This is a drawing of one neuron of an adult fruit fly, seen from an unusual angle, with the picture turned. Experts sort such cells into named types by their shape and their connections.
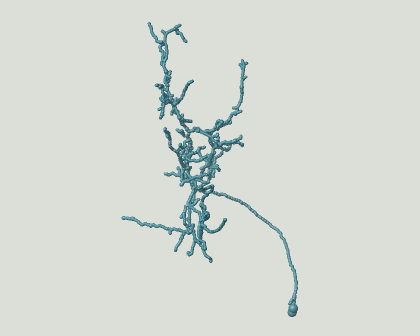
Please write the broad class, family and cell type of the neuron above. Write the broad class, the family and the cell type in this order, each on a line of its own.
central-brain intrinsic neuron
hemilineage SMPp&v1_posterior
CL189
